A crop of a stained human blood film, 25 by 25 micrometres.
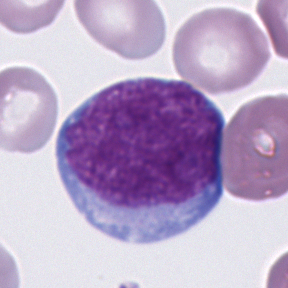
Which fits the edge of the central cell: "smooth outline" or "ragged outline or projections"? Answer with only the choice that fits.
Smooth outline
